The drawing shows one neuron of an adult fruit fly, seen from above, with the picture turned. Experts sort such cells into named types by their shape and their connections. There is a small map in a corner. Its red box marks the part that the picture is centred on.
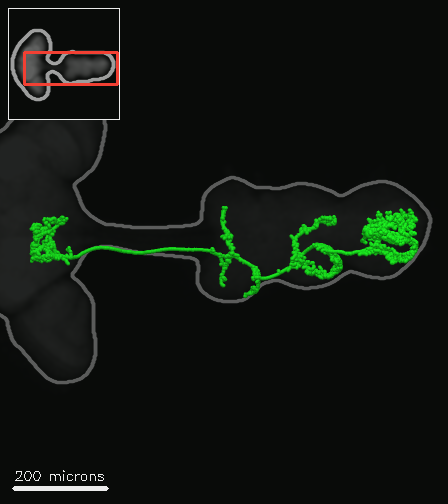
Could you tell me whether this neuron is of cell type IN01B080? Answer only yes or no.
no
